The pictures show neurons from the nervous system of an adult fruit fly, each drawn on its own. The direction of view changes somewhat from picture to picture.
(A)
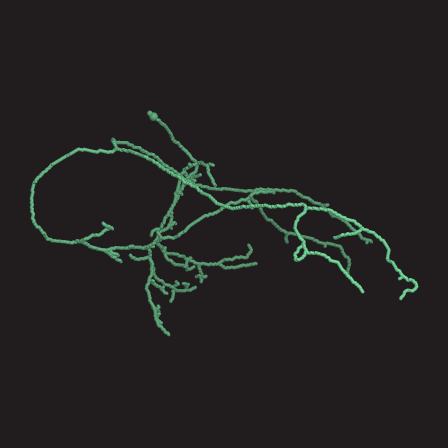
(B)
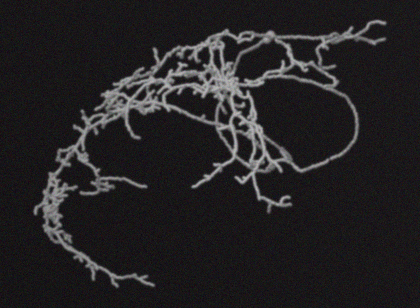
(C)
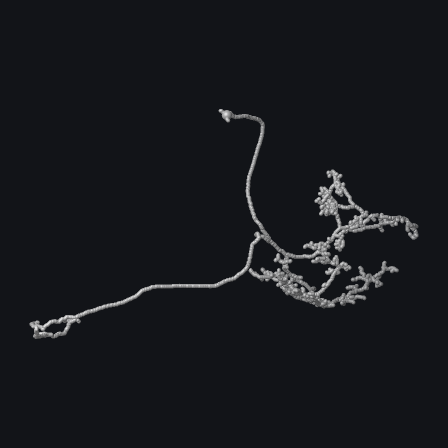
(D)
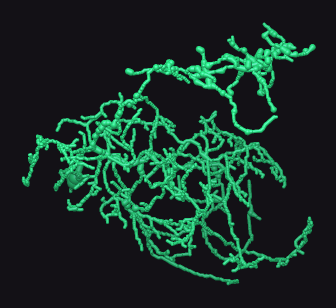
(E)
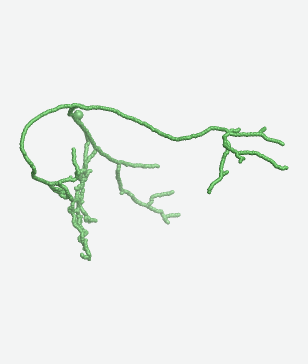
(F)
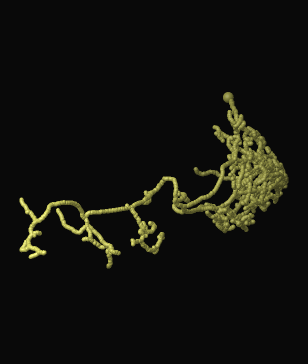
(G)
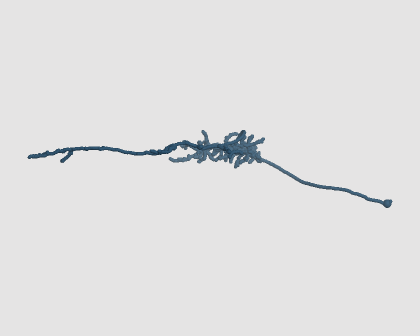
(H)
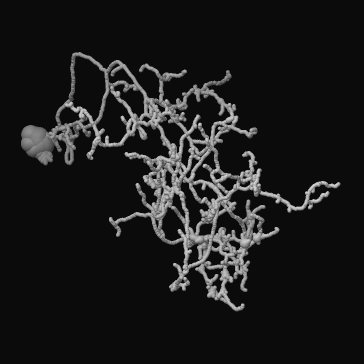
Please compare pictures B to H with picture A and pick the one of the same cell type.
Picture E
